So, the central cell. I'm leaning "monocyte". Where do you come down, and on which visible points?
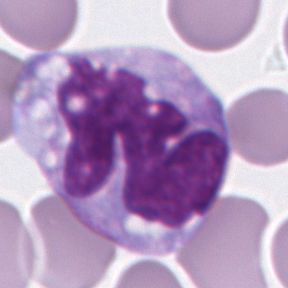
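Two checks settle it: the nucleus is deeply folded into several broad, connected lobes, and many small clear vacuoles lie in the cytoplasm along the cell's left side. Verdict: monocyte fits.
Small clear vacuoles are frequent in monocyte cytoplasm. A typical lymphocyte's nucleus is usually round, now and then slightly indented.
So the folded nucleus counts against typical lymphocyte. Granules: no coarse coloured ones are seen, which would suit either name.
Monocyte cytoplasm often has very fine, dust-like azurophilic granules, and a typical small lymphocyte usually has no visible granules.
Cytoplasm: abundant and pale greyish-blue. Outline: irregular and somewhat angular rather than round. Surroundings: red cells touch the border on several sides.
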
